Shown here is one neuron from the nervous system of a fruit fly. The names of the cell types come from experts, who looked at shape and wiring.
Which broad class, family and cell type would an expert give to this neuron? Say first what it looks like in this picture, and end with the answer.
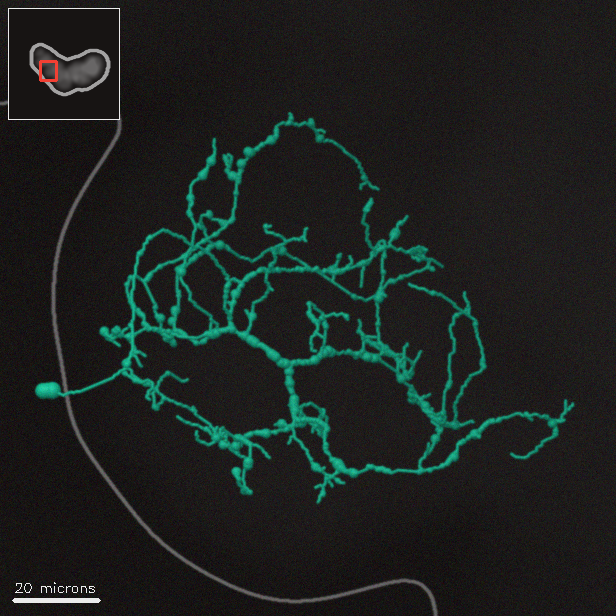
From left to right in the picture it spans about 130 microns. The picture shows dozens of branch ends. This is a nerve-cord intrinsic neuron. Its family is hemilineage 20A.22A. The cell type is IN20A.22A022.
